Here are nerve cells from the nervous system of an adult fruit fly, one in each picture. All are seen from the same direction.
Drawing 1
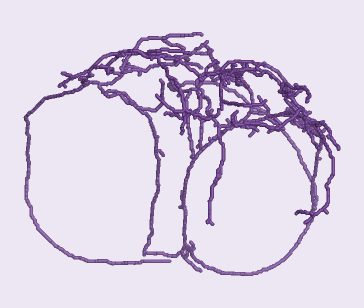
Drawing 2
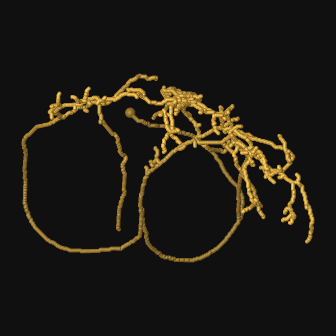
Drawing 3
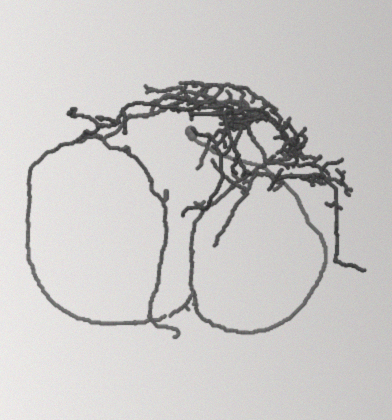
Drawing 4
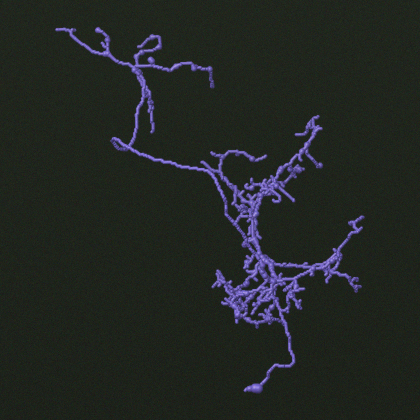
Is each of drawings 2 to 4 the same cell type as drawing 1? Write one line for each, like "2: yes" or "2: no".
2: yes
3: yes
4: no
